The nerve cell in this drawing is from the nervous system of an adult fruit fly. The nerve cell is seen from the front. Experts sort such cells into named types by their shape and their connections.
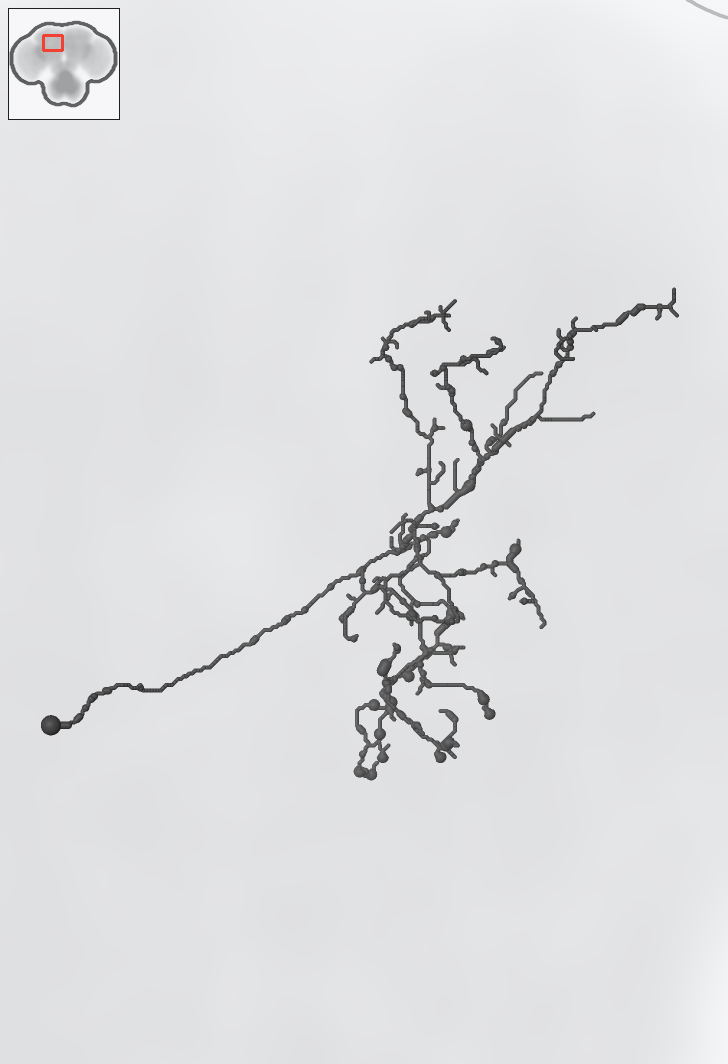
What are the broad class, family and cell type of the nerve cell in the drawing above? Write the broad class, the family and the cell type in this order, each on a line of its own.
central-brain intrinsic neuron
hemilineage EBa1
CB2469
